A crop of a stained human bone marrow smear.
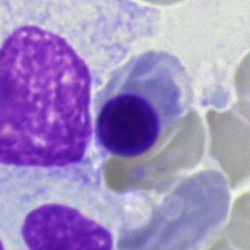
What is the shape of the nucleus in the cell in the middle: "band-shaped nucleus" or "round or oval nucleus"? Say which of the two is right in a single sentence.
Compact and round or oval, the nucleus is not drawn out into a band.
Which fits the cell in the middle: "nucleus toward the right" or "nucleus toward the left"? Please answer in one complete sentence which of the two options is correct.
In this cell, the nucleus is set toward the left side.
